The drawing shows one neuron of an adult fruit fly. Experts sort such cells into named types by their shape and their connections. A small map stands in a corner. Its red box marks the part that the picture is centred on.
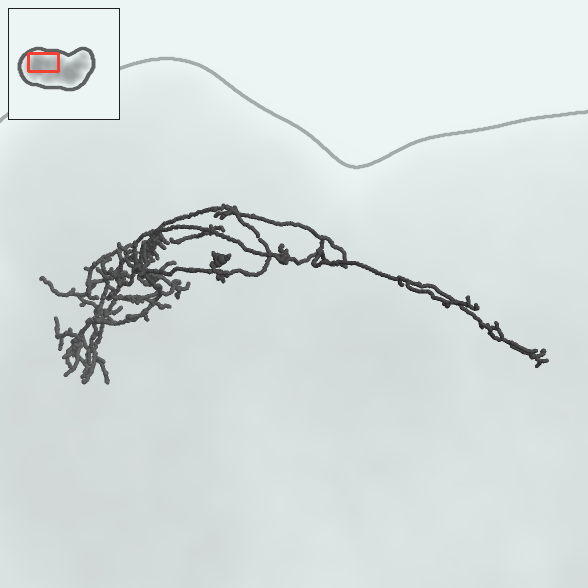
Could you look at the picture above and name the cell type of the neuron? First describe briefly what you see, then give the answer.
Its cell body lies in the middle of the picture. The picture shows dozens of branch ends. It is a central-brain intrinsic neuron. The cell type is SIP112m.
